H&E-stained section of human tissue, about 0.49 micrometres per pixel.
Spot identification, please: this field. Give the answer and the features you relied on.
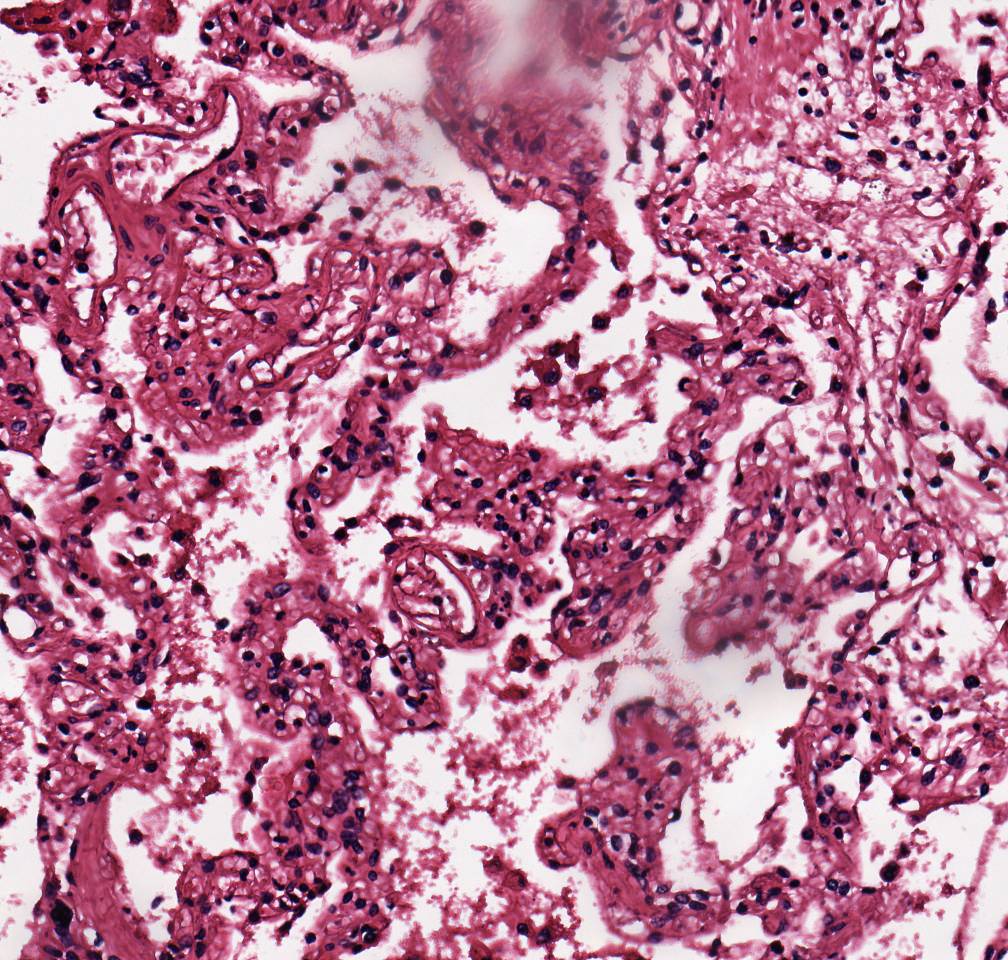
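Structure: alveolus. Tissue: irregular branching fronds, with open spaces between them across most of the field.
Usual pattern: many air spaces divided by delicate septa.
Nuclei: mostly small, round and darkly stained. Contents of the spaces: wispy, flocculent pink material. Fat cells: none anywhere in the field.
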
